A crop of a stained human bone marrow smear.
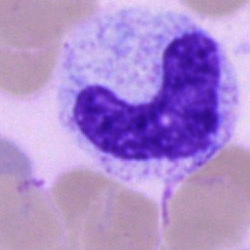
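Band neutrophil in a stained human bone marrow smear. The nucleus is a single continuous piece, not divided into separate lobes. A moderate amount of pale lilac cytoplasm fills the hollow of the nuclear curve, with fine purplish granules scattered through it. A thin, thread-like strand extends downward from the bottom of the cell.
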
